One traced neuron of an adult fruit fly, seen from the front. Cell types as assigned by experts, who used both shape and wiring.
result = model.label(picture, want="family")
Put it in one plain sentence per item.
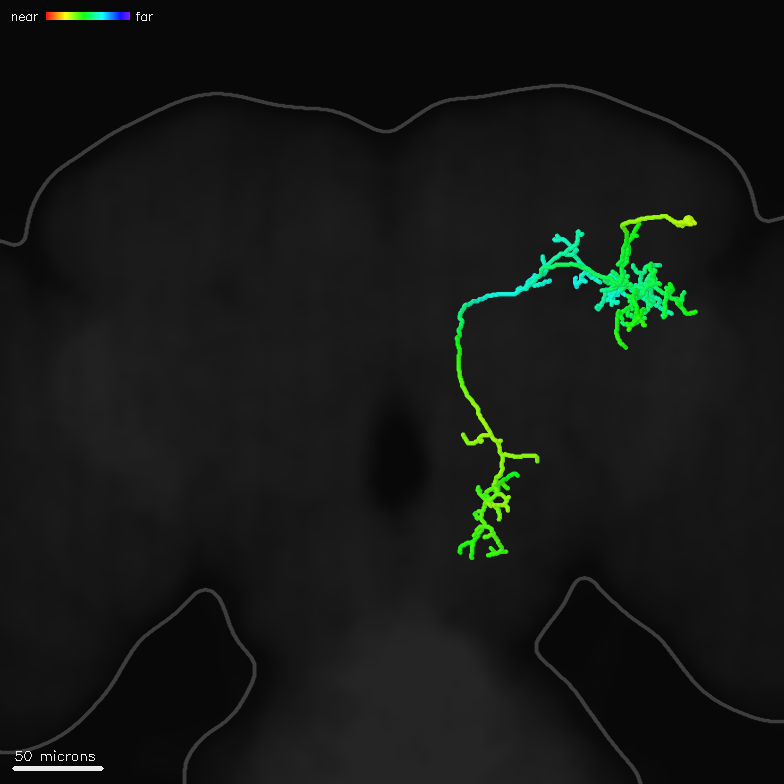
The family is hemilineage VLPd1.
